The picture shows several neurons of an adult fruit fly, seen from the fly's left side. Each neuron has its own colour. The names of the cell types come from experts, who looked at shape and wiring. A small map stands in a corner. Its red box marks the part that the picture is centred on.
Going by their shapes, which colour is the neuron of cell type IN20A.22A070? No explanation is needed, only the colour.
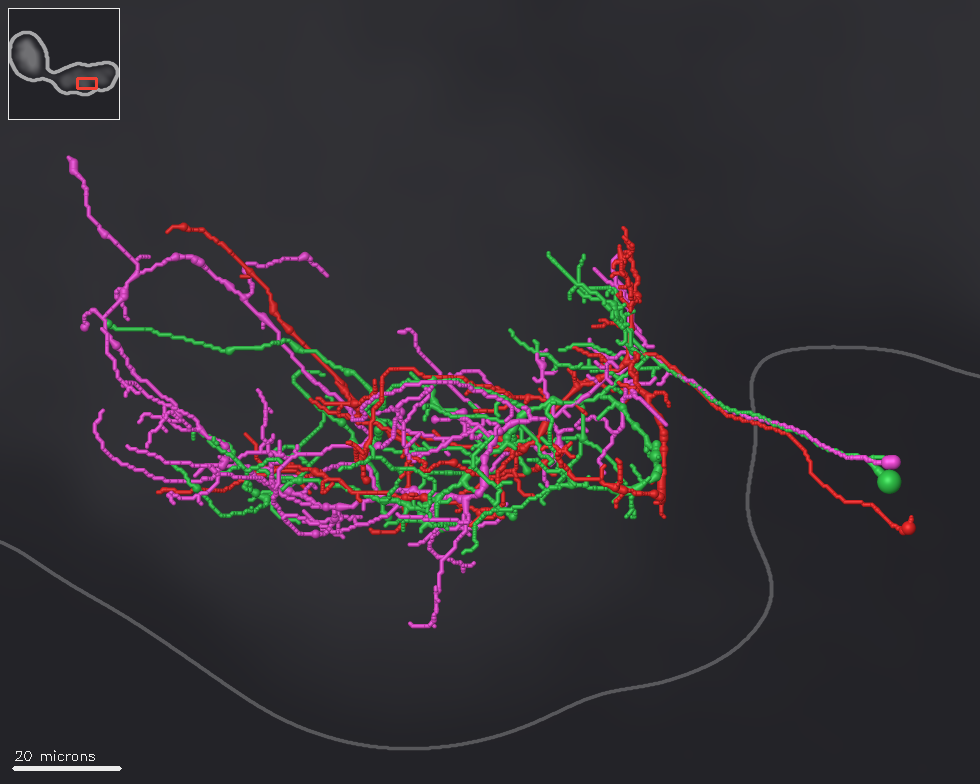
red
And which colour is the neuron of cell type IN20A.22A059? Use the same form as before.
green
